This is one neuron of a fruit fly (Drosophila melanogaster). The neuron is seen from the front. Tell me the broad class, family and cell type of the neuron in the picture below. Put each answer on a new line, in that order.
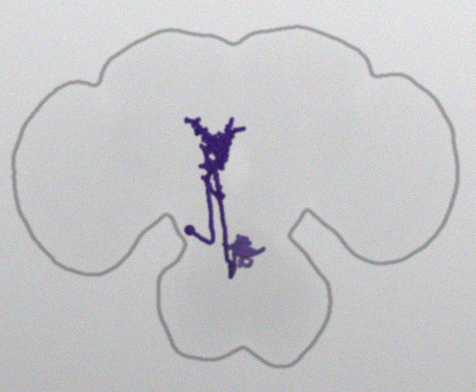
descending neuron
hemilineage LB12
DNg02_d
